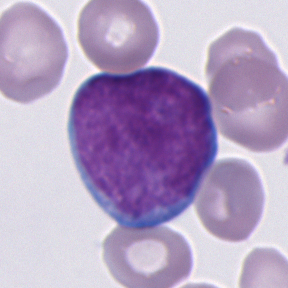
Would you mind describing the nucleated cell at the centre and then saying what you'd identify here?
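What strikes me first is that the nucleus fills almost the whole cell. In the cytoplasm I see no granules, and no vacuoles either. The border looks smooth, without projections or blebs. The nucleated cell at the centre is a myeloblast.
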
